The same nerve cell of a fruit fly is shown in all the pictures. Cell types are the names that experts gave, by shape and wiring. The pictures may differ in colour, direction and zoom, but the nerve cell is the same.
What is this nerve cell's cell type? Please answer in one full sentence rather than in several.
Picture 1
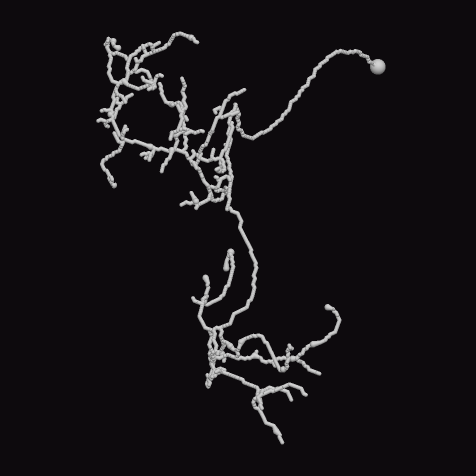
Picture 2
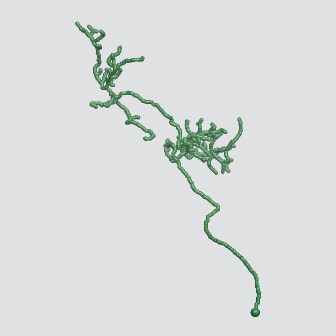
Cell type CB4193 is what this nerve cell is.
